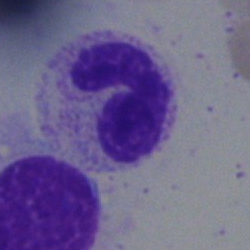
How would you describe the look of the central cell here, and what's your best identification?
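A roughly round outline encloses a nucleus shaped as a single curved band, bent into a C. This nucleus lies toward the right side of the cell, so the rim of cytoplasm is wider on the left. No nucleoli are visible in the nucleus. The name for this cell is band neutrophil.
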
